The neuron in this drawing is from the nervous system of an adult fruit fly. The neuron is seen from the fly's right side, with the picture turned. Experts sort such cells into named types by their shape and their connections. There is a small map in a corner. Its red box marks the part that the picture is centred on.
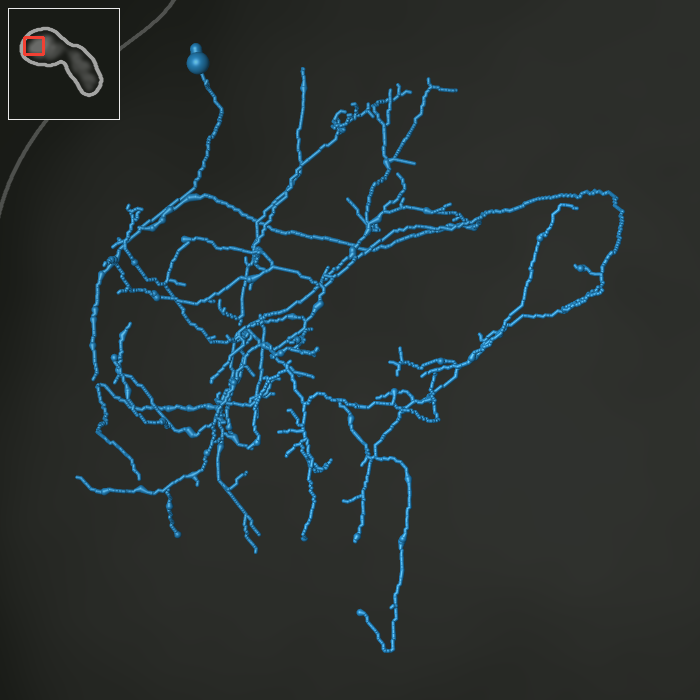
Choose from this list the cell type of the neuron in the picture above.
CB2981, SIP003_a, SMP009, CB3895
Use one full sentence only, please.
It is the cell type SMP009 to which this neuron belongs.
